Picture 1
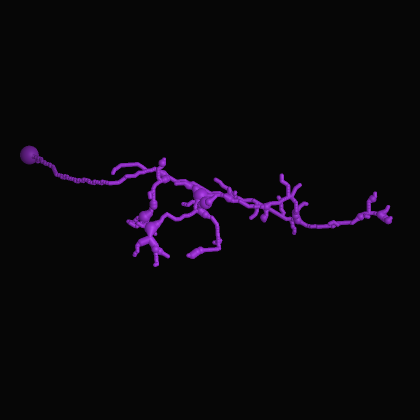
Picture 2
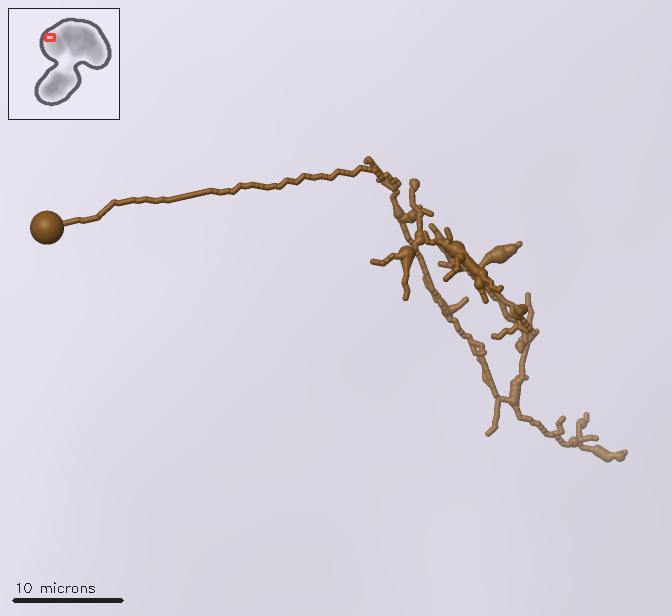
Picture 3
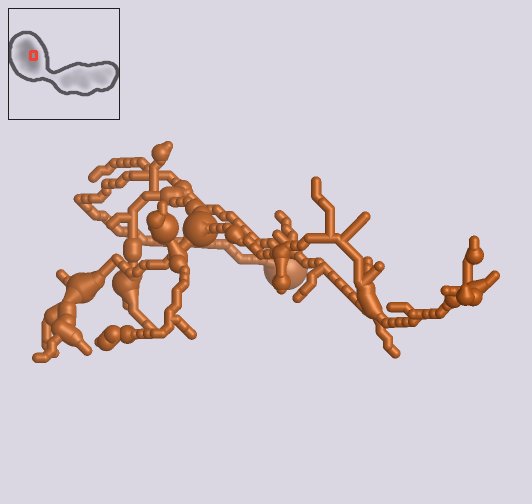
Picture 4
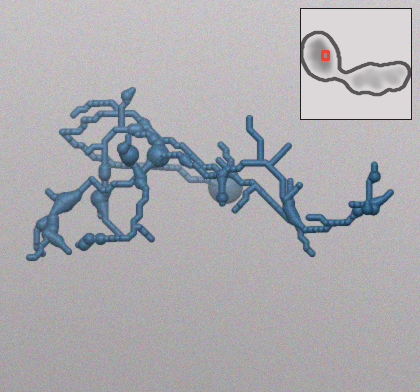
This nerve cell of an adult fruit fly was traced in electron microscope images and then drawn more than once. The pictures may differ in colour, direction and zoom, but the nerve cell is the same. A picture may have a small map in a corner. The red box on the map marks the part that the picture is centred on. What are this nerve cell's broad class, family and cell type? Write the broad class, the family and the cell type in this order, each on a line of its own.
optic-lobe intrinsic neuron
Mi
Mi2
